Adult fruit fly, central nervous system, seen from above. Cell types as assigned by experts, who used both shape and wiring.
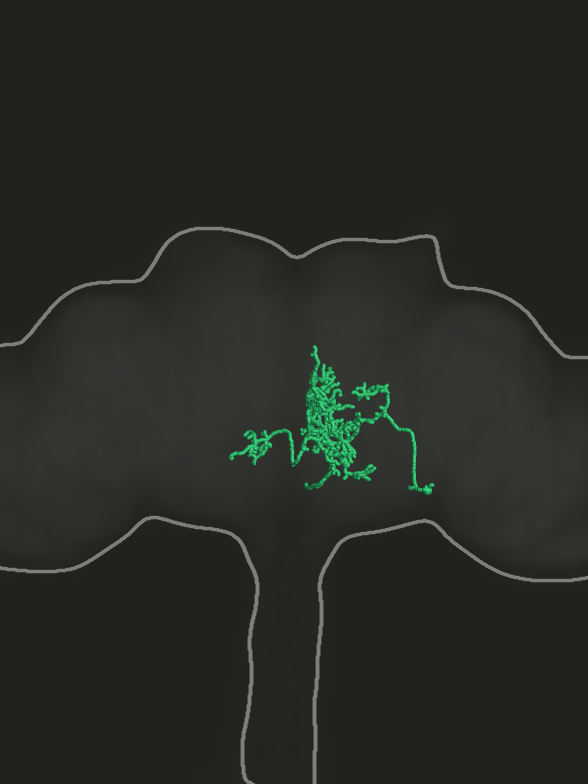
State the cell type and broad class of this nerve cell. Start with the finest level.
IB060; central-brain intrinsic neuron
